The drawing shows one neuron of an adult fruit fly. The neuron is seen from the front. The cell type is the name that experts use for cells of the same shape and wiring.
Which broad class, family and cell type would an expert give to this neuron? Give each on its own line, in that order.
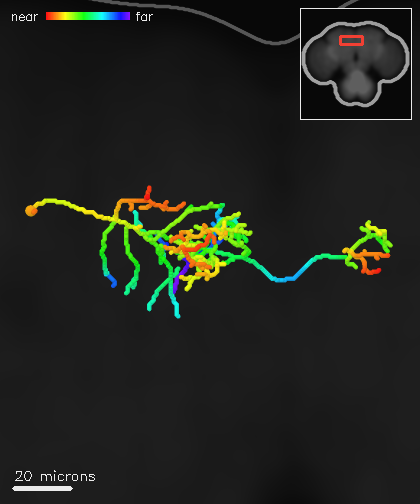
central-brain intrinsic neuron
class DAN
PAM08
